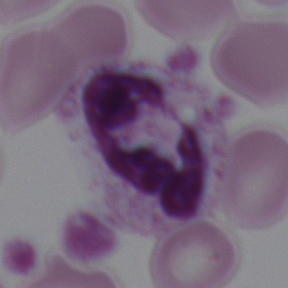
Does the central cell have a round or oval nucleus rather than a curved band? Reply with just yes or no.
No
